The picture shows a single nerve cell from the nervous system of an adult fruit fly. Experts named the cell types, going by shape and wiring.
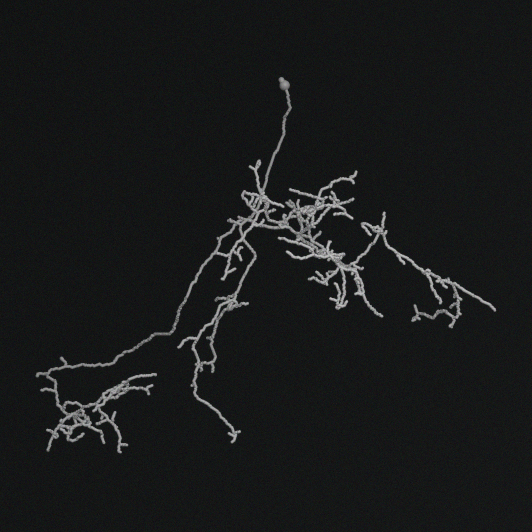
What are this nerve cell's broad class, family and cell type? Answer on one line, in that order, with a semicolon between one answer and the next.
central-brain intrinsic neuron; hemilineage LALa1_anterior; WED012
